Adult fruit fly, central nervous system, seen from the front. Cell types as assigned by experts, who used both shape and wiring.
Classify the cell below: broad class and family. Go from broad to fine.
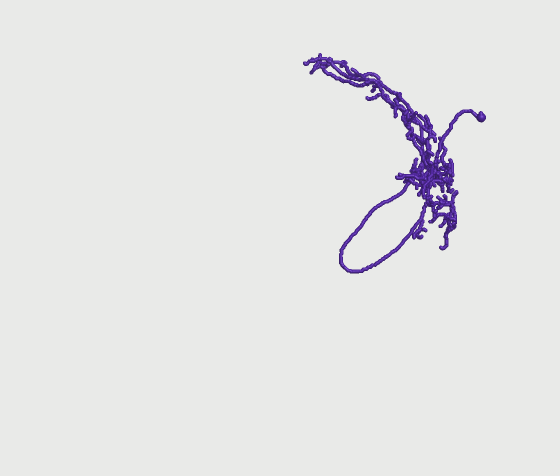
nerve-cord intrinsic neuron; hemilineage 17A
